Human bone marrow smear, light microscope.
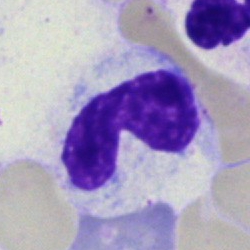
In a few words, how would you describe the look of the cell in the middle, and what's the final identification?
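First, the outline: smooth and roughly round. Second, the nucleus: a single thick band bent into a horseshoe, its inner curve facing downward. Third, the cytoplasm: abundant and very pale. The cell is a band neutrophil.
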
